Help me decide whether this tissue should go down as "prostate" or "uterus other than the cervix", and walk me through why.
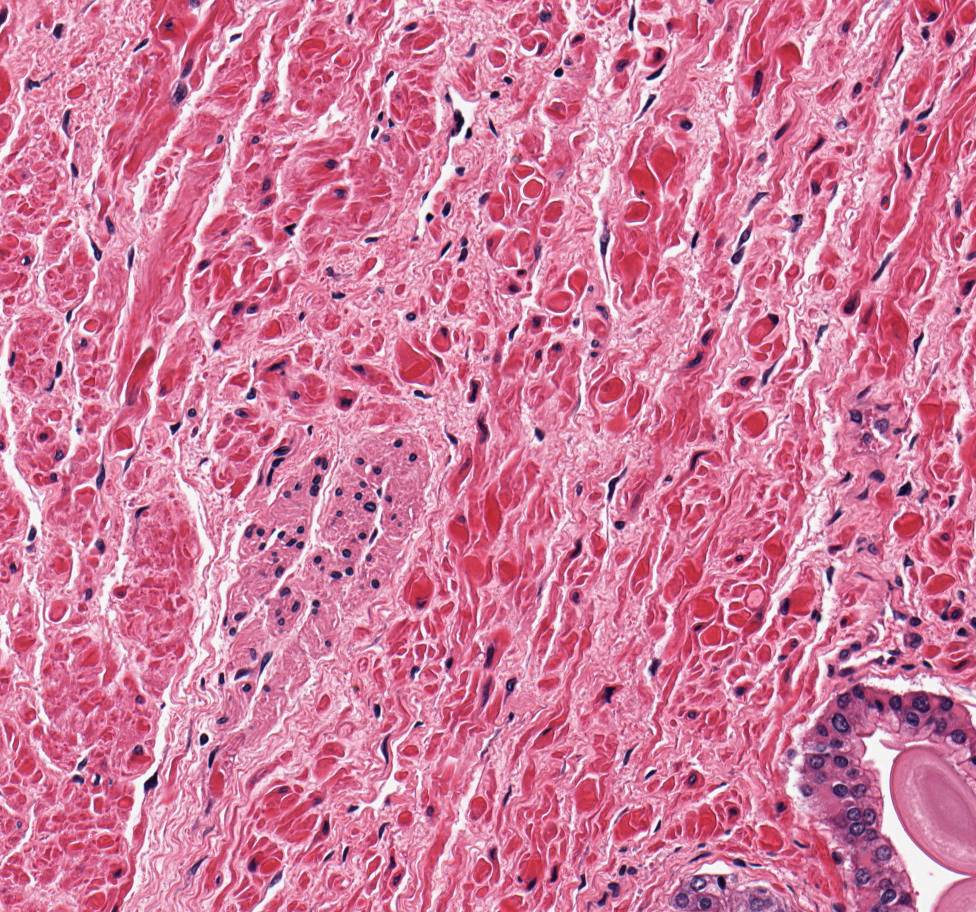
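Prostate. Dense eosinophilic fibromuscular tissue fills nearly the whole field; a single gland sits in the bottom right corner, its lumen lined by cuboidal to columnar cells with round nuclei.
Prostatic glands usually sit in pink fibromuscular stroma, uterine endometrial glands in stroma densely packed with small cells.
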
